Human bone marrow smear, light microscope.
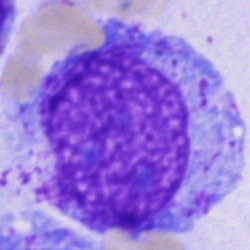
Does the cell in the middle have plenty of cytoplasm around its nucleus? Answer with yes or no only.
No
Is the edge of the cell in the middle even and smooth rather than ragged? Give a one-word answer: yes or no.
No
